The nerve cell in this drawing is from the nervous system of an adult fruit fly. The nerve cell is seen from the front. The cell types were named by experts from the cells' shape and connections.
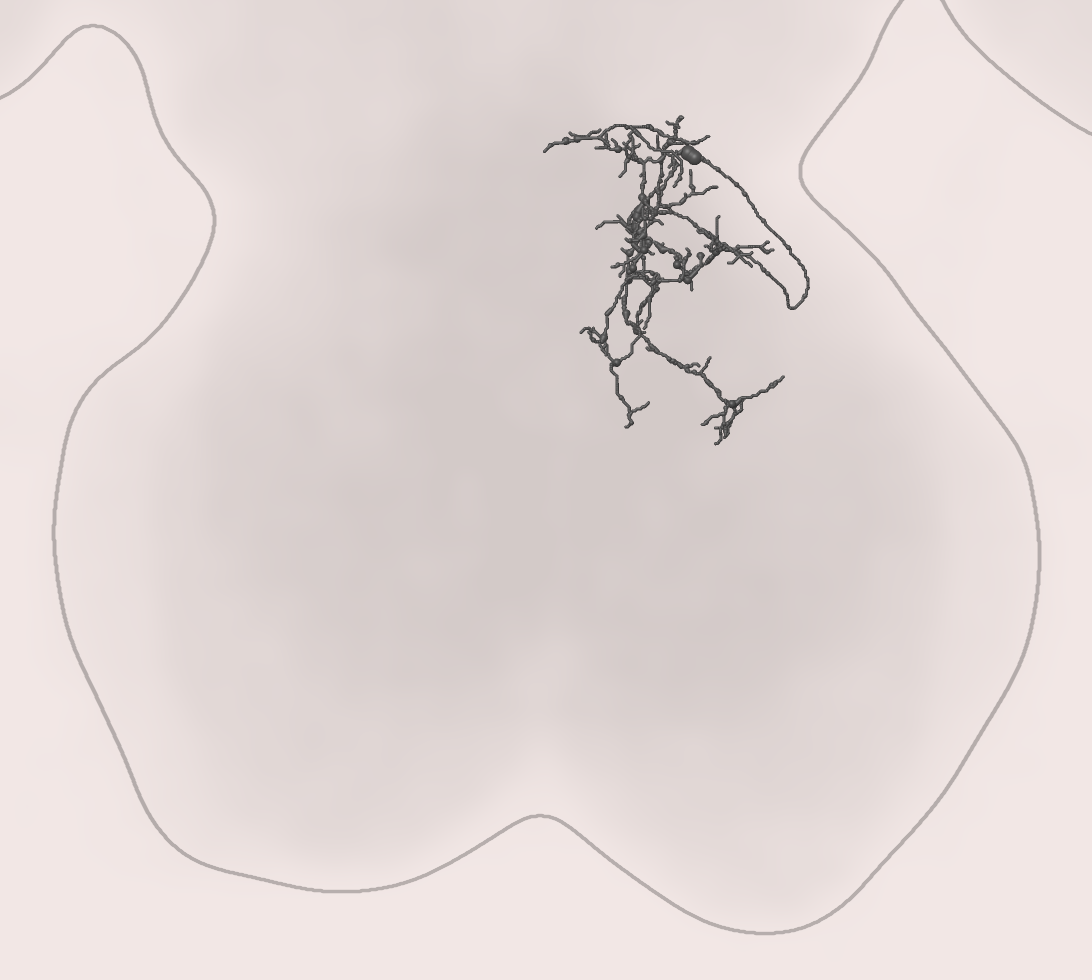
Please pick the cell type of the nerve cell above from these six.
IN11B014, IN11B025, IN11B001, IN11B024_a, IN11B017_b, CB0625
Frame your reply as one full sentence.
Under the cell type IN11B025 falls this nerve cell.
